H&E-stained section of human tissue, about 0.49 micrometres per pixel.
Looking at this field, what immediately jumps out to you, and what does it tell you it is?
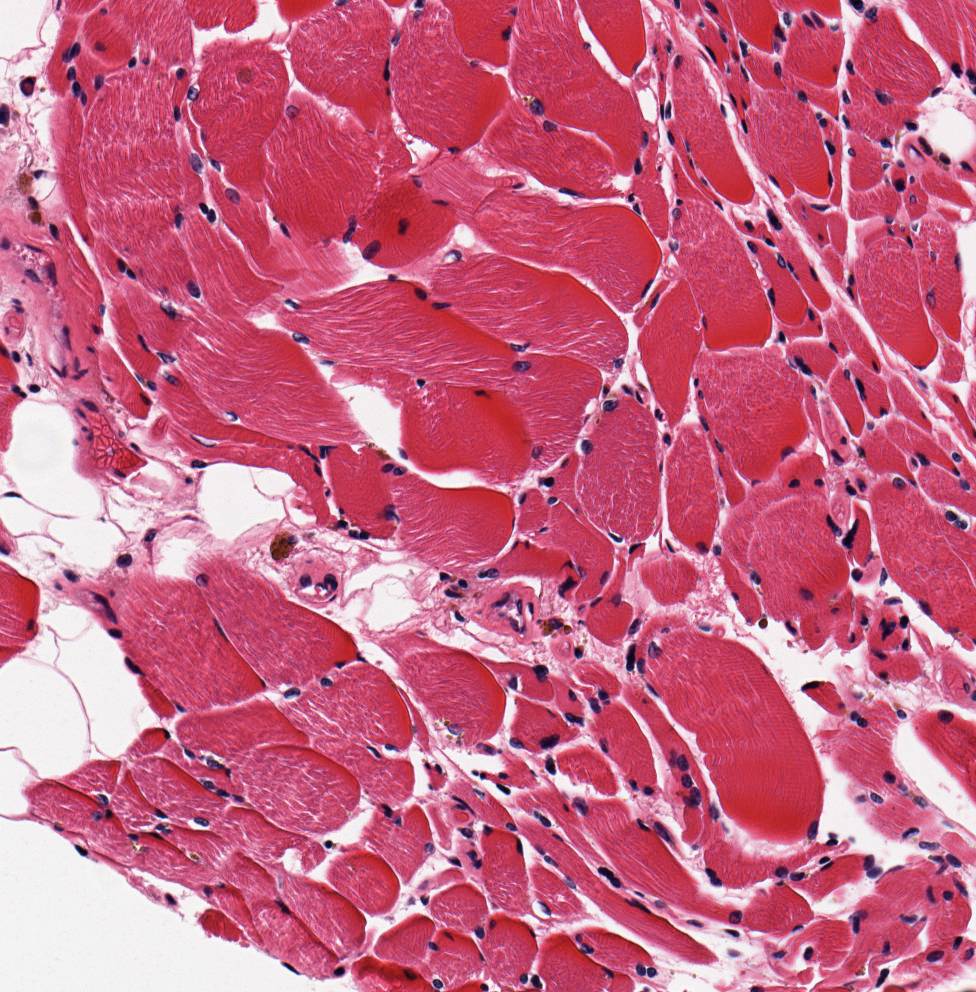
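The field is skeletal muscle. Point one: the dark, flattened nuclei lie at the fibre edges, not the centres.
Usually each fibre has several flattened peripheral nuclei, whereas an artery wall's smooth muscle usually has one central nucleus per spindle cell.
Point two: scattered fibres, one at lower right, stain a deeper, more uniform red. Point three: fat cells, clear rounded spaces with thin walls, line the left edge. Point four: narrow empty clefts separate many fibres, most likely shrinkage from processing.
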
